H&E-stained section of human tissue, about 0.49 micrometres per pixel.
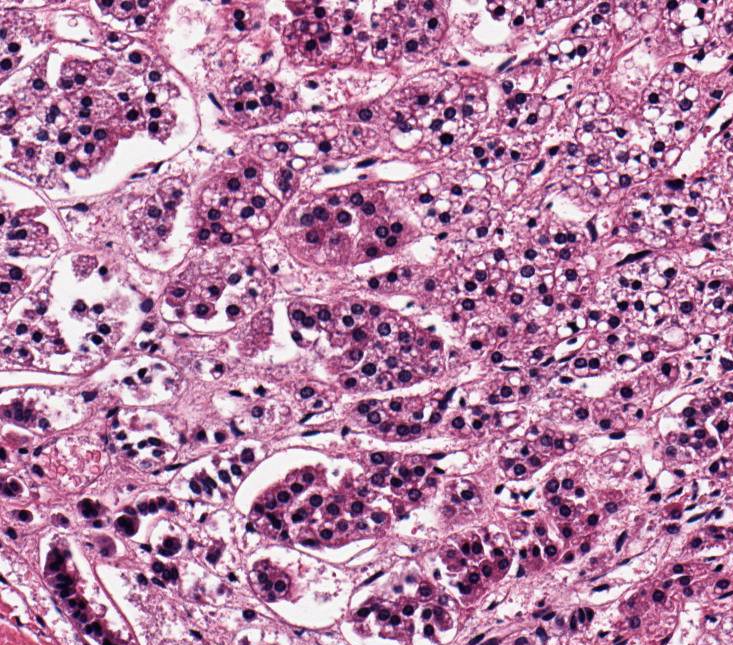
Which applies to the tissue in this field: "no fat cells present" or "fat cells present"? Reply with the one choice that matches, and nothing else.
No fat cells present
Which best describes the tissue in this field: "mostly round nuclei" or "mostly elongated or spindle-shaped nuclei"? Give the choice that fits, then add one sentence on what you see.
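Mostly round nuclei. The nuclei of the nested cells are round, dark and fairly uniform in size.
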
